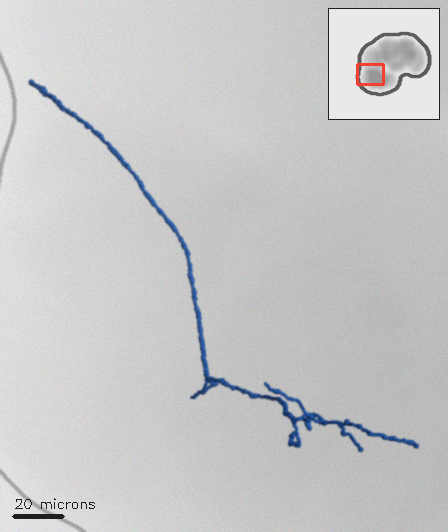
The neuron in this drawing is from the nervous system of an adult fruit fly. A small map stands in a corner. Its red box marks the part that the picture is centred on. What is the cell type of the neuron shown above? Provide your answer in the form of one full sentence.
This particular neuron has the cell type SNpp01.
